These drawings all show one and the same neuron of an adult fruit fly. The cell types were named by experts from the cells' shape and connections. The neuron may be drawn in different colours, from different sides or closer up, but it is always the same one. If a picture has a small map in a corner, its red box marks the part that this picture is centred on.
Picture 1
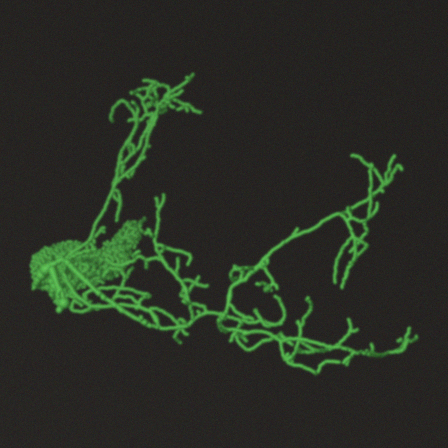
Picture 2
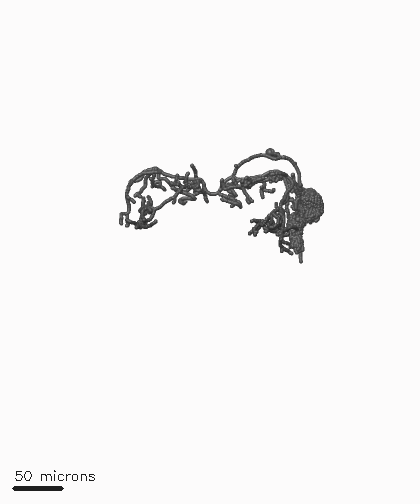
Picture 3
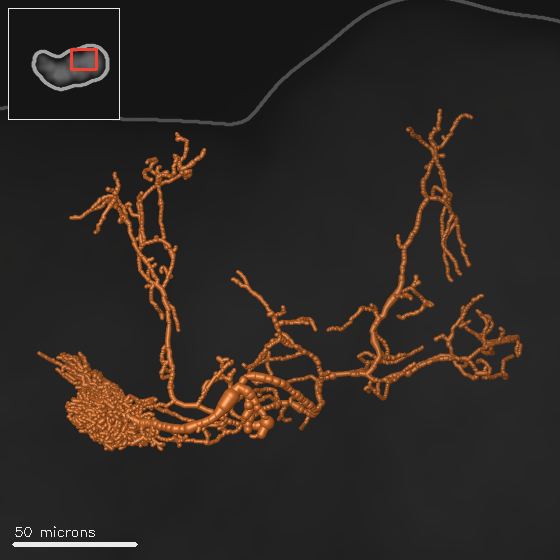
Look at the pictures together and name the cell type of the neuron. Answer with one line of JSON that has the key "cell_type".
{"cell_type": "MBON11"}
